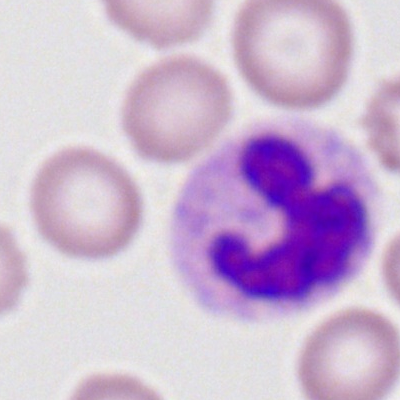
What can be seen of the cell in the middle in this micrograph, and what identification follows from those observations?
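First, the outline, which is round and smooth. Second, the nucleus: a thick, curved band pinched into lobes, lying mostly in the right half of the cell. Third, the cytoplasm, which is plentiful and pale pinkish-lilac. This cell is a segmented neutrophil.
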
